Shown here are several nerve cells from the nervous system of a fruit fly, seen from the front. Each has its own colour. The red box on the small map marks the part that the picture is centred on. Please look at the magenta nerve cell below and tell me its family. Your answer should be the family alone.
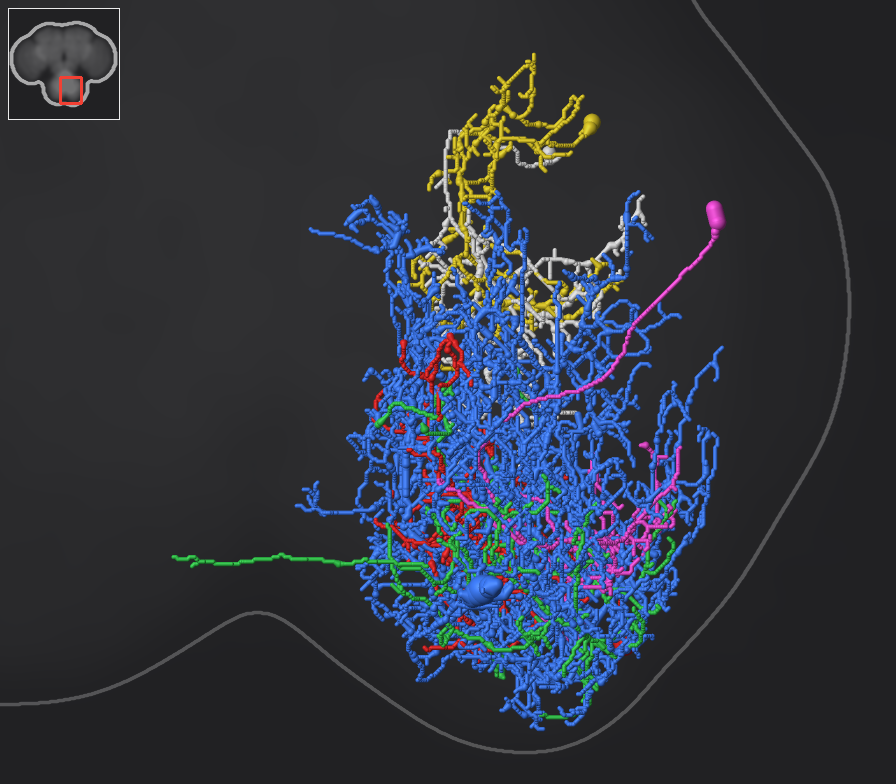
hemilineage 09A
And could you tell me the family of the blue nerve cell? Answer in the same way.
hemilineage 13A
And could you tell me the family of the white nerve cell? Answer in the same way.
hemilineage 20A.22A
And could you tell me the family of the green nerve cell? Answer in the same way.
hemilineage 20A.22A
